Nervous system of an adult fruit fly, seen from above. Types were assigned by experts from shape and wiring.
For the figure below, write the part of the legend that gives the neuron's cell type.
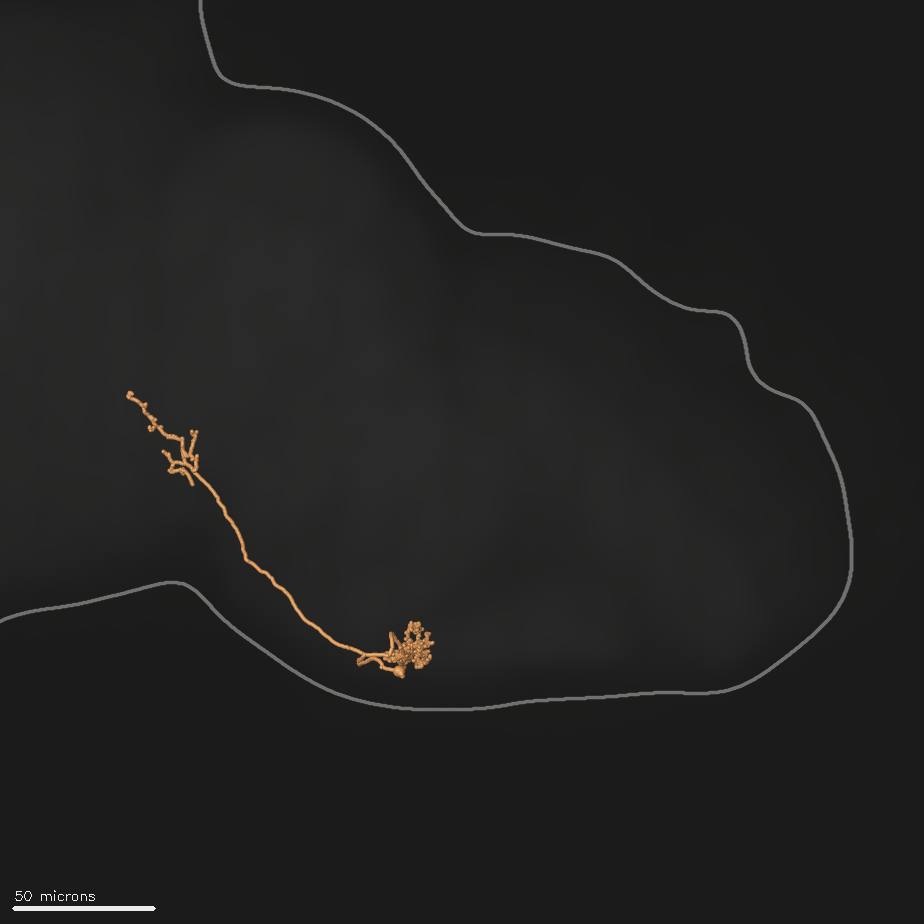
LPC1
